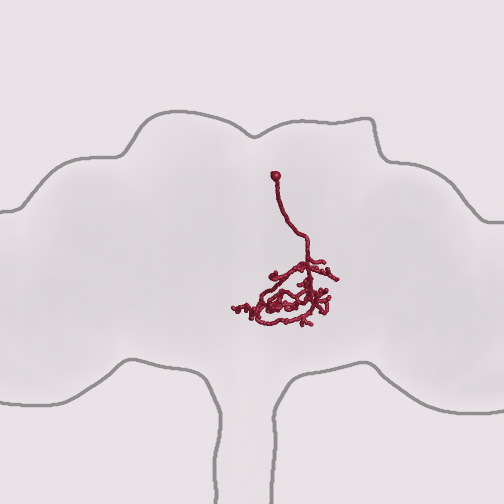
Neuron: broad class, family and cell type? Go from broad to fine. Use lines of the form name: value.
broad class: central-brain intrinsic neuron
family: hemilineage SMPad2
cell type: CB4000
